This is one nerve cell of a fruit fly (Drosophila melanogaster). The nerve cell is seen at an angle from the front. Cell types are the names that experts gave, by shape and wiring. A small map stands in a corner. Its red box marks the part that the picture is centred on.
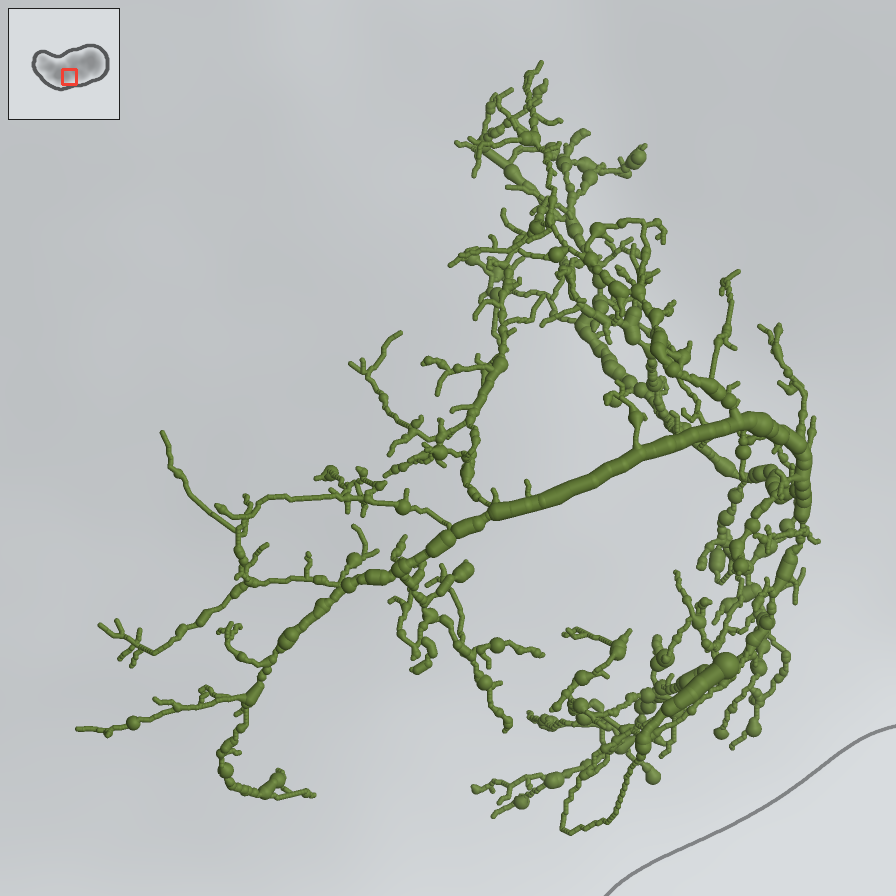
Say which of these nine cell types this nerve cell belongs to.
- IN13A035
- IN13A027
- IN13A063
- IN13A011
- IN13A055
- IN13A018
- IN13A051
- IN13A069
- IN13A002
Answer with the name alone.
IN13A035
